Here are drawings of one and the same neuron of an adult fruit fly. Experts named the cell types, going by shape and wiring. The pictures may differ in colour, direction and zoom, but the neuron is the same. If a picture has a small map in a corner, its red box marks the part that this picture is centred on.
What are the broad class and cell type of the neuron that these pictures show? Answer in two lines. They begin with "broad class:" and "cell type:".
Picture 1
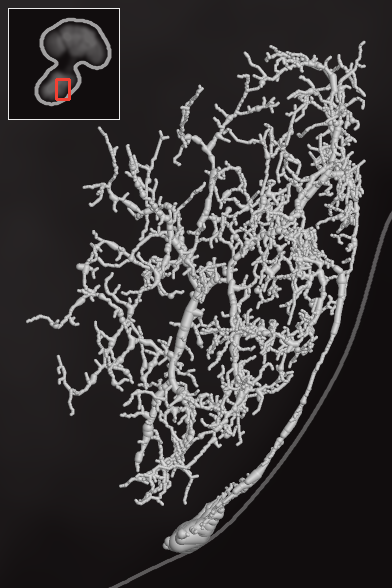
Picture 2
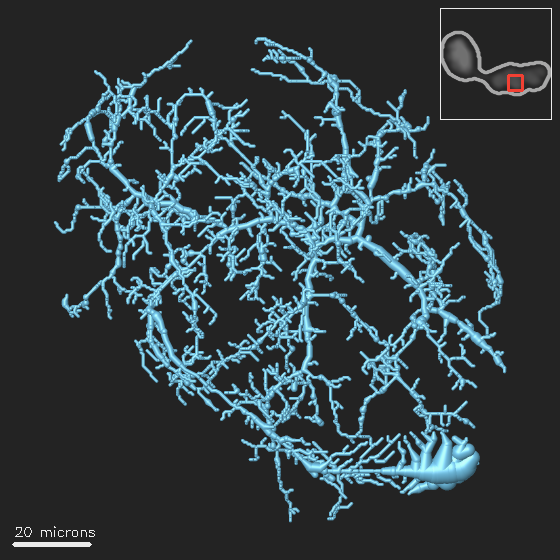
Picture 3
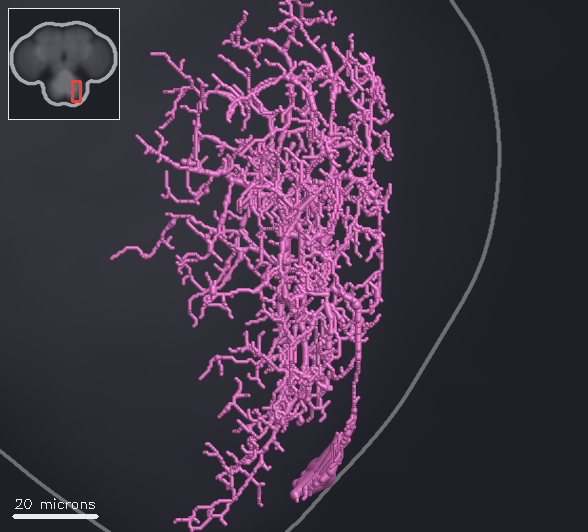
broad class: motor neuron of the nerve cord
cell type: Ti extensor MN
